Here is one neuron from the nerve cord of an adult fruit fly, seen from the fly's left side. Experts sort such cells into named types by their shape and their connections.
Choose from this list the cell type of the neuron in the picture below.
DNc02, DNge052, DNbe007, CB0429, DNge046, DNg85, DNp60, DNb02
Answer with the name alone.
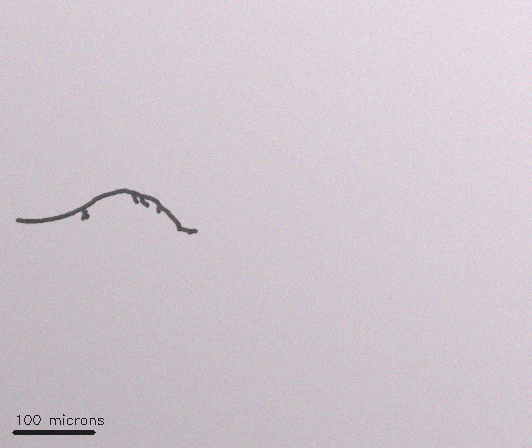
DNge046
